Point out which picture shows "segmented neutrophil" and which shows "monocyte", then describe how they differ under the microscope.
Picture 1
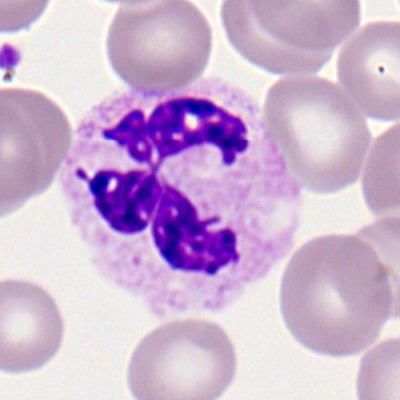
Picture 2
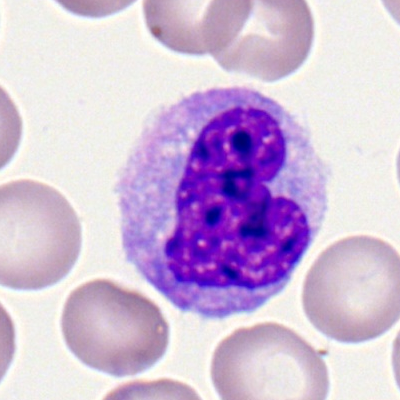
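Identification first: picture 1, segmented neutrophil; picture 2, monocyte. Nucleus: in the segmented neutrophil it is divided into separate lobes linked by thin strands, while the monocyte's nucleus has a deep notch cut into its right side.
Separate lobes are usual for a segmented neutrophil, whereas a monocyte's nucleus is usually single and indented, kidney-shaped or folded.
Chromatin: dark purple and coarsely clumped in the neutrophil, with no nucleoli visible; dark purple in the monocyte as well, but mottled with small pale spots and darker clumps. Cytoplasm: the neutrophil's is abundant and pale pink-lilac, with fine, faint pinkish granules spread evenly throughout, and the monocyte's holds only fine, dust-like granules, none of them coarse.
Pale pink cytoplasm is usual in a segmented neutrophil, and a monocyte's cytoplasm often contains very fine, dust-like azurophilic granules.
Outline: the monocyte is roughly round, with a slightly fuzzy, uneven edge and no long projections from its surface. Surroundings: red cells lie close around the neutrophil on several sides, and all around the monocyte without overlapping it.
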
